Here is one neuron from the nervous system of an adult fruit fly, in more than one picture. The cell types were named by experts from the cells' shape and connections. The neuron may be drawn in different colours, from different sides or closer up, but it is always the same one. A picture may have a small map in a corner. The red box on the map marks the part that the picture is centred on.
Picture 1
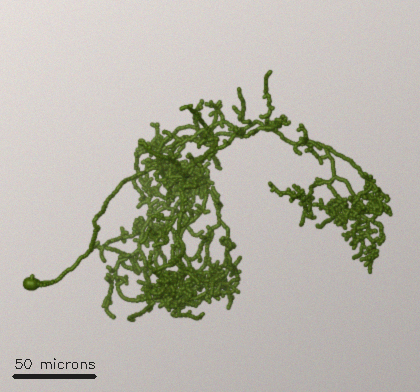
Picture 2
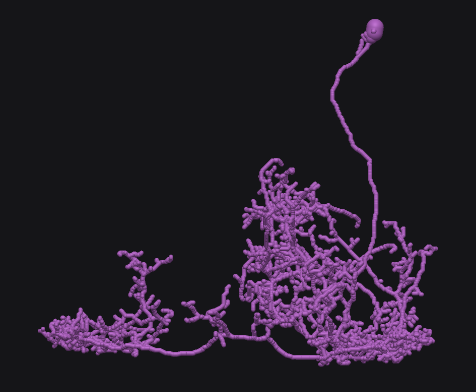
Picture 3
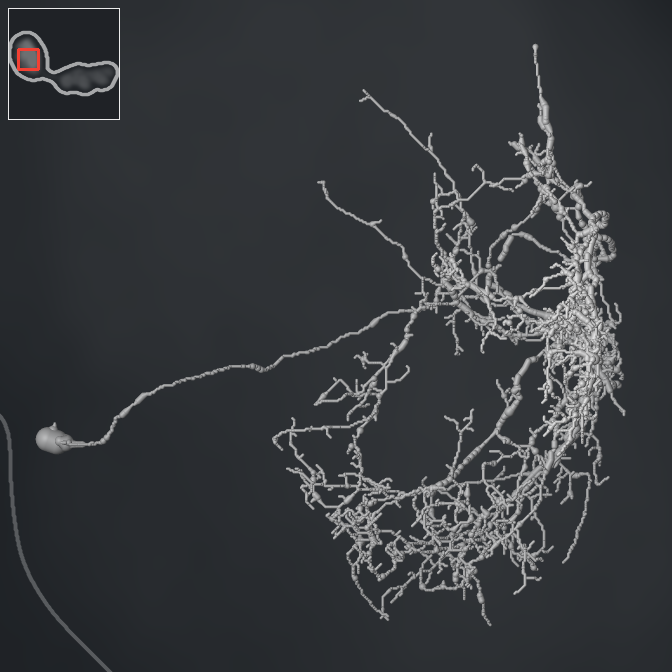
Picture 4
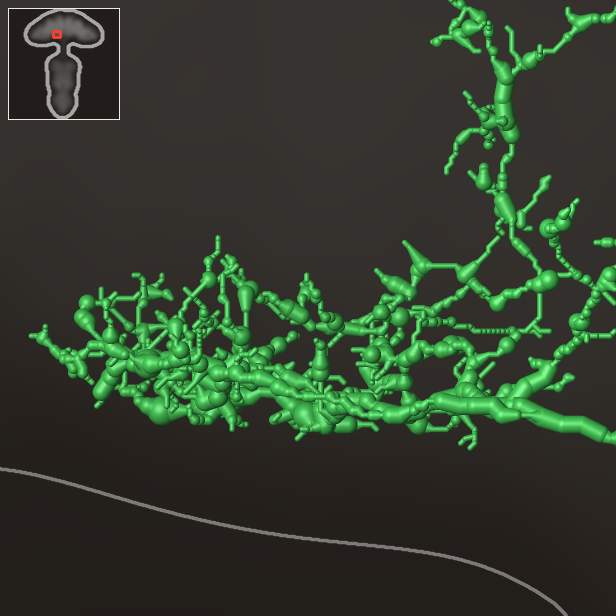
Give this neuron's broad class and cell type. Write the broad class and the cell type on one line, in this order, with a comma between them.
central-brain intrinsic neuron, PS124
